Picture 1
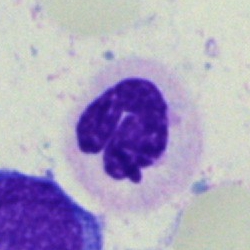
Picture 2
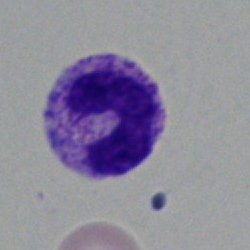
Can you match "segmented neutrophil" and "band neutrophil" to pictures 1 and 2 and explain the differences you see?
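Segmented neutrophil: picture 1. Band neutrophil: picture 2. Outline: picture 1 roughly round and smooth; picture 2 roughly round, edge slightly ragged and speckled. Picture 2 nucleus: dark, curving around a paler area at left-centre.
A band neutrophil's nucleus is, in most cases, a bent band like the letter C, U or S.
Chromatin: picture 1 dark purple, densely clumped; picture 2 dense, dark purple.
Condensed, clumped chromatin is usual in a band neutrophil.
Nucleoli: none visible in either.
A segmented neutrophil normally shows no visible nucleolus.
Vacuoles: none in either cytoplasm. Picture 1 frame: a larger, dark-staining nucleated cell cut off at the lower left corner.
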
